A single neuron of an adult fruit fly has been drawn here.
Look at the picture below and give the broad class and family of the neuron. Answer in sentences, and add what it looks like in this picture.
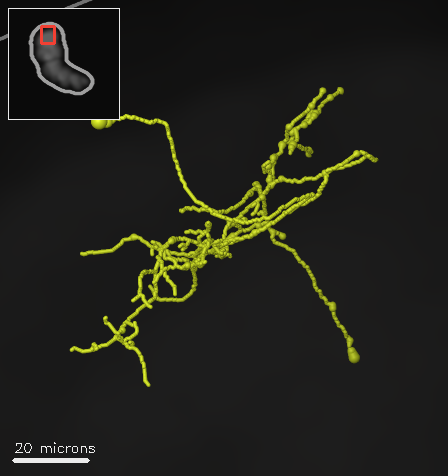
This is a central-brain intrinsic neuron. The family is hemilineage SLPav3. From left to right in the picture it spans about 85 microns. As drawn here it is about as wide as it is tall.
